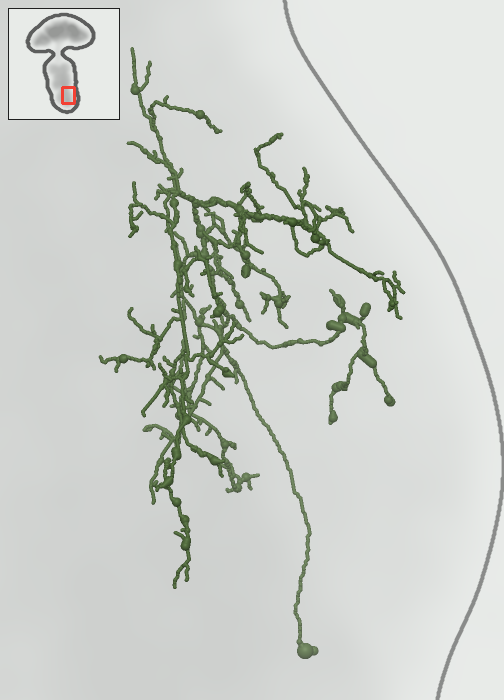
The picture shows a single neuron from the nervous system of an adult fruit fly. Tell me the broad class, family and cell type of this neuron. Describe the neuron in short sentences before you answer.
It lies in the nerve cord. The cell body can be seen at the bottom of the picture. Dozens of branch ends can be seen. This is a nerve-cord intrinsic neuron. The family is hemilineage 16B. It is of cell type IN16B105.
